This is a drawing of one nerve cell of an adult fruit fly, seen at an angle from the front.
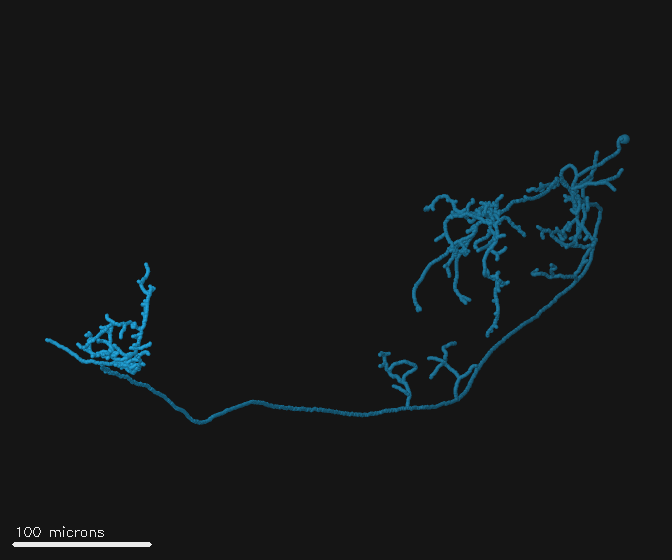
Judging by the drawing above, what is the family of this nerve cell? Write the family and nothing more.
hemilineage 17B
